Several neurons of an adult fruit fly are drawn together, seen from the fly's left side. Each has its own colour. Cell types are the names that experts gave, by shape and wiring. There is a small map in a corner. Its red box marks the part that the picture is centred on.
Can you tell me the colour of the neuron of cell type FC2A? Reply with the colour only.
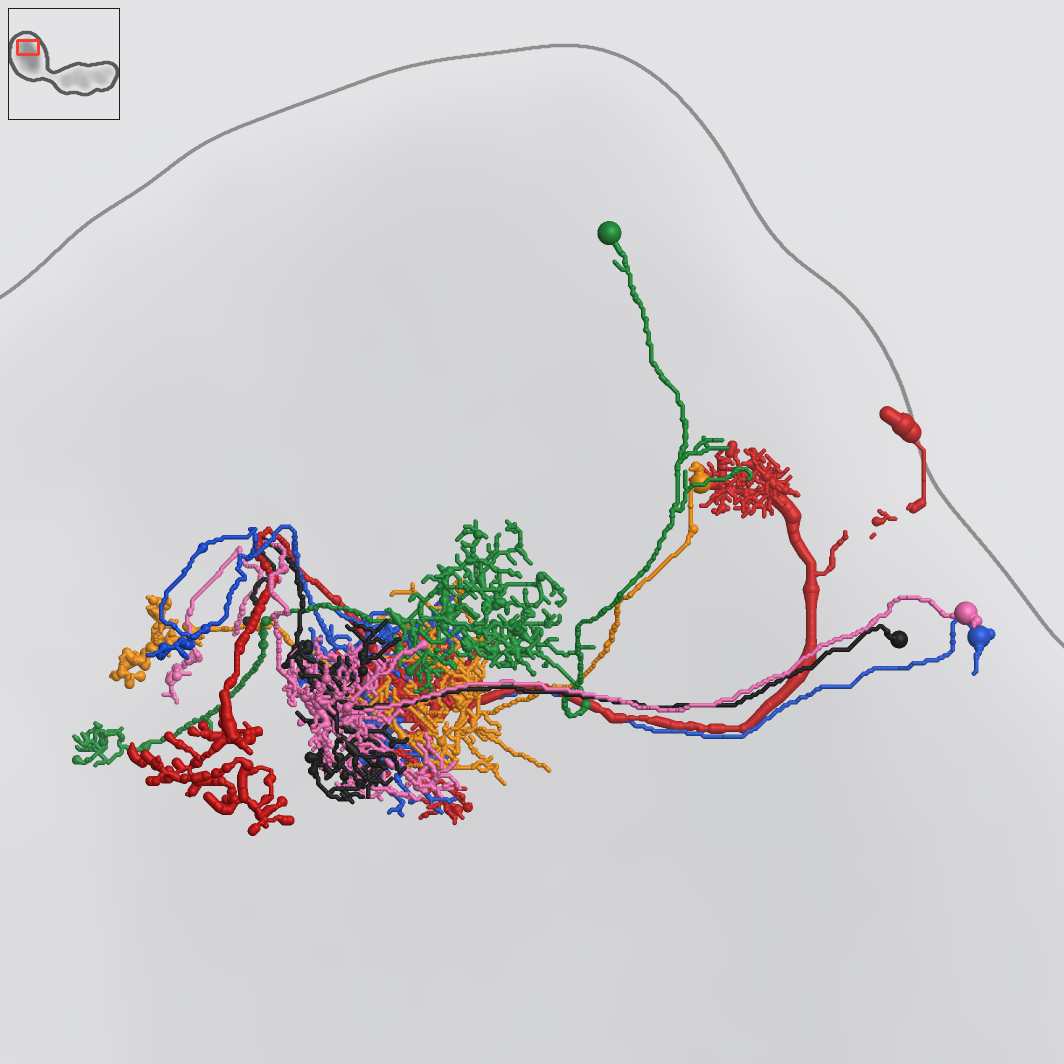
pink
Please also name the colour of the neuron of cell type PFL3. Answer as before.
red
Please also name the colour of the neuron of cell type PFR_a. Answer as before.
green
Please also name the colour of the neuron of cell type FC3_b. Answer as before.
black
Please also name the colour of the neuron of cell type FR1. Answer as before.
orange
